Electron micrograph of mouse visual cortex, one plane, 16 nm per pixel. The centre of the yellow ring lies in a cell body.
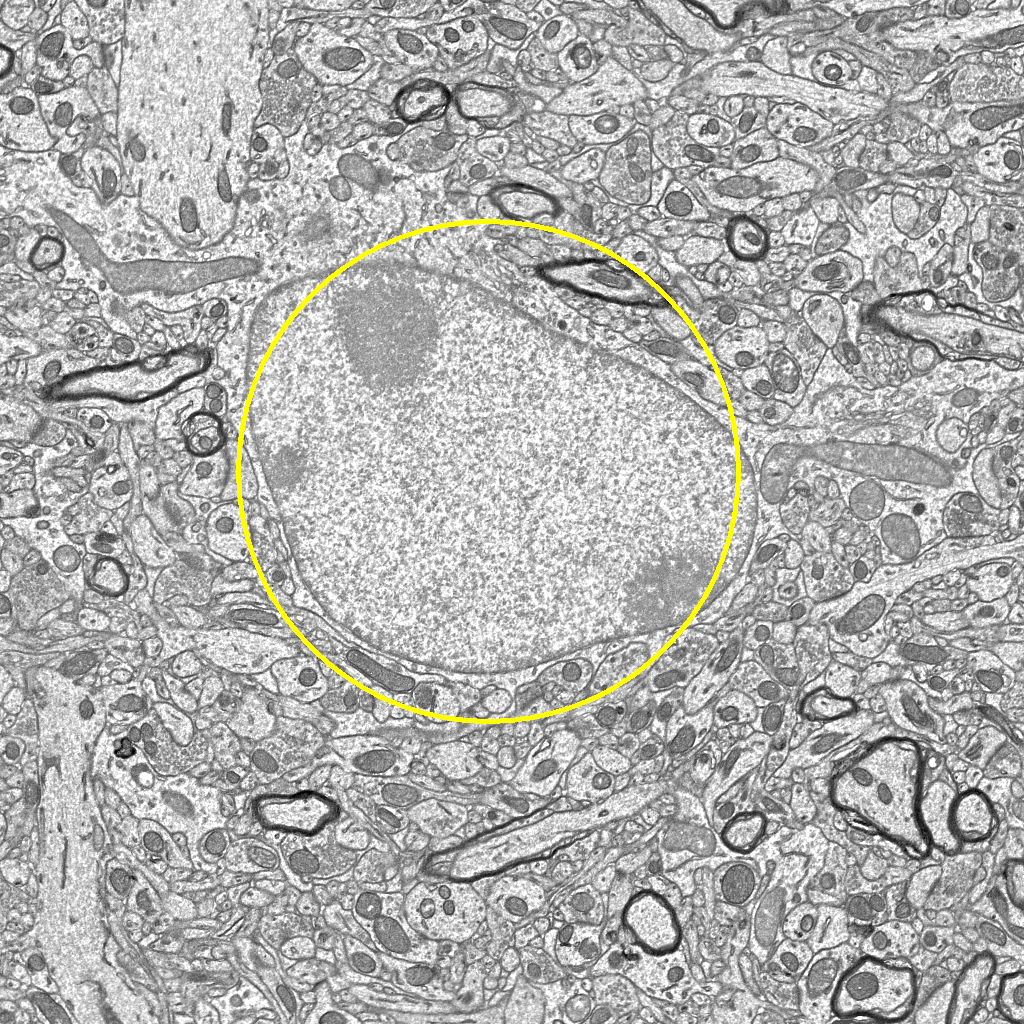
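Astrocyte, marked cell, mouse visual cortex, electron micrograph. Nuclear envelope smooth, without deep infoldings. A few large, soft-edged grey patches in nucleus; biggest at upper left and lower right. No dark dense bodies in surrounding cytoplasm. Myelinated axon with dark sheath just outside upper right edge of body.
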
